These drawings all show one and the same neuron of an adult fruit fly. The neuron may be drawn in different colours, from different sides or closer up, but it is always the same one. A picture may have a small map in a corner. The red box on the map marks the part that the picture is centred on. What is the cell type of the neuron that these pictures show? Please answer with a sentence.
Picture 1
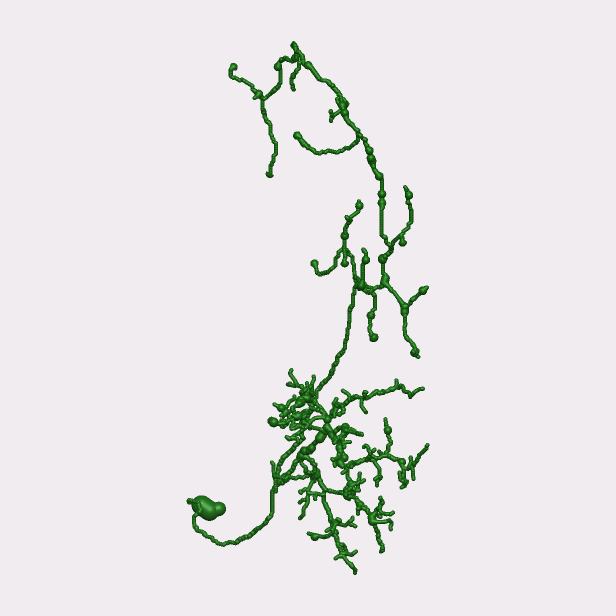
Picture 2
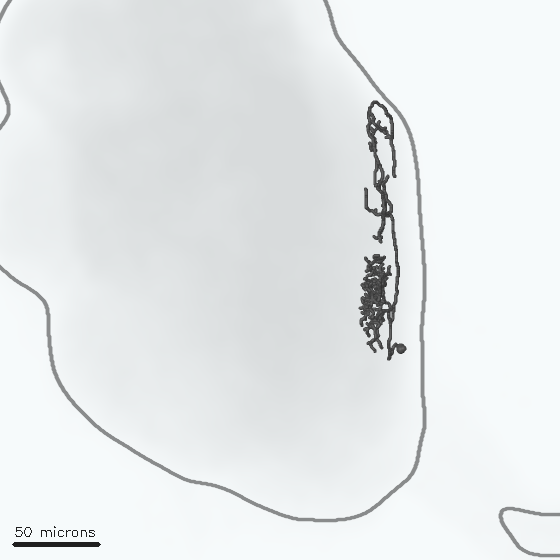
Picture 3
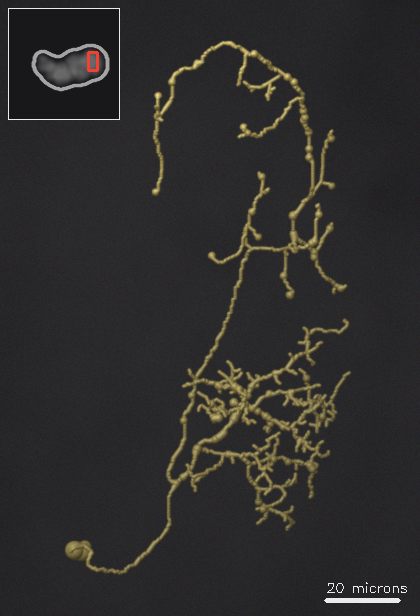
The cell type is LPi3b.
